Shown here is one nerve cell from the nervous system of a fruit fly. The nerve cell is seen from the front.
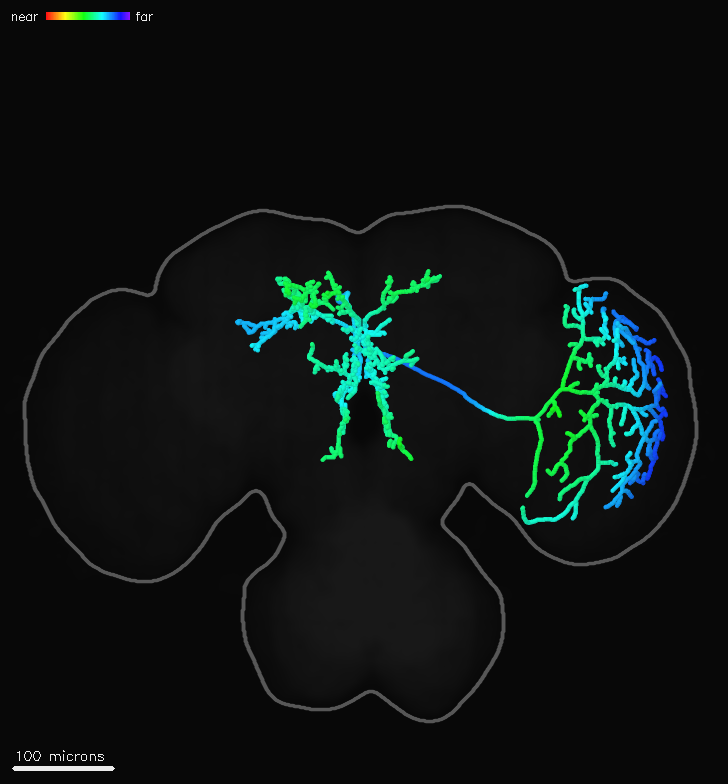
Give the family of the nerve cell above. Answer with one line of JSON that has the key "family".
{"family": "hemilineage DM1_posterior"}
